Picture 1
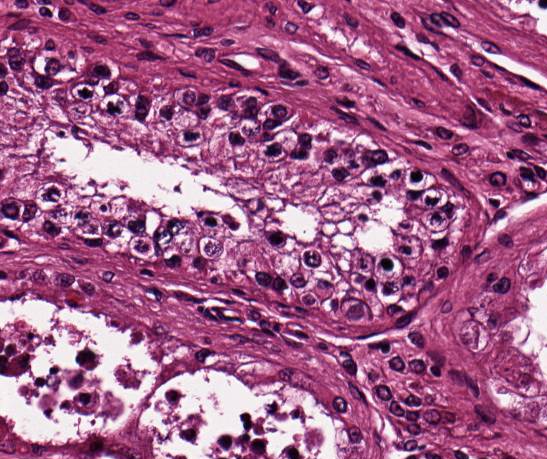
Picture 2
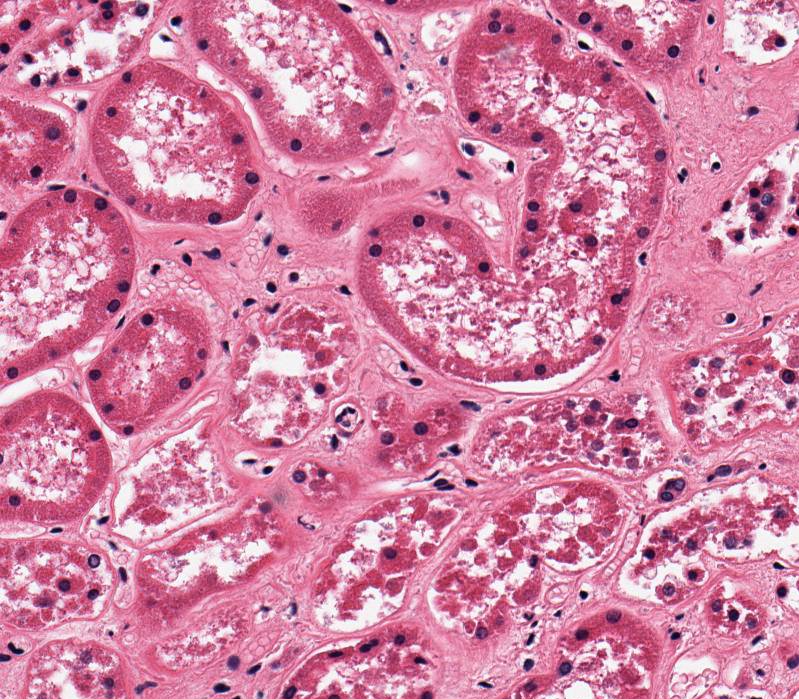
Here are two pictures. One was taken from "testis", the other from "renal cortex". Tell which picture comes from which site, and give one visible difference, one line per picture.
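Picture 1 is from the testis. The elongated tubule is lined by an epithelium several cells thick.
Picture 2 is from the renal cortex. The better-preserved tubules in the upper left are lined by a single layer of cuboidal to low columnar cells with one round dark nucleus each, set toward the base.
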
